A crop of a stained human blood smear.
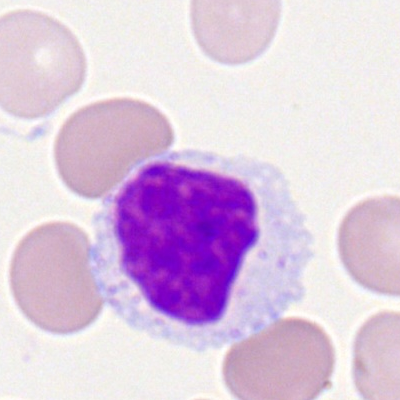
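Lymphocyte, central cell, stained blood smear. Its border is irregular and finely bumpy, not smooth. The chromatin is deep purple, mottled with paler patches, and no distinct nucleolus is visible. Sparse fine purple dots lie scattered in the cytoplasm.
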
